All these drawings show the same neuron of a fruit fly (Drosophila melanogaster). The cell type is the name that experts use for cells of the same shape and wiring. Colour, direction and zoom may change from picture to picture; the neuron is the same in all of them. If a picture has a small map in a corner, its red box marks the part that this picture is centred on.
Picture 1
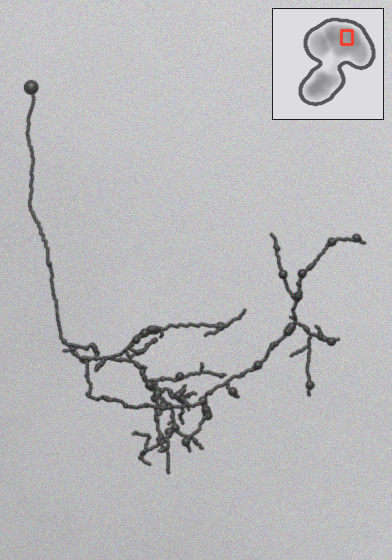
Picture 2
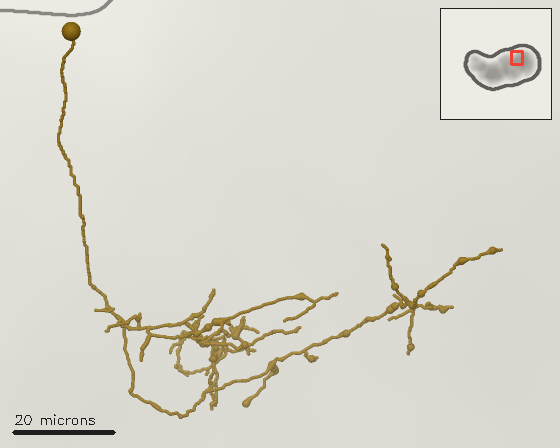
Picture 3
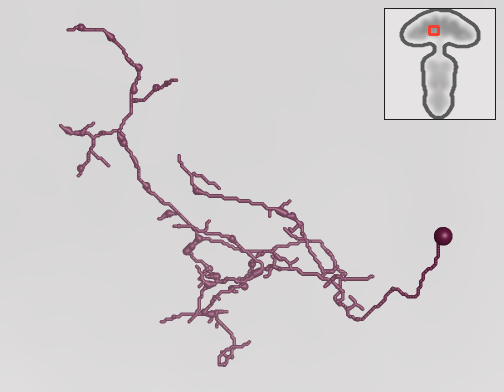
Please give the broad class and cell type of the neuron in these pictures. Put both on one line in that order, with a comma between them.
central-brain intrinsic neuron, CB1794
